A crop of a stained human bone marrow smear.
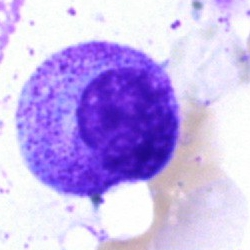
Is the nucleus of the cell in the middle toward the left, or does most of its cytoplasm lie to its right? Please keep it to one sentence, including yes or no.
No, it is to the left of the nucleus that most cytoplasm lies.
